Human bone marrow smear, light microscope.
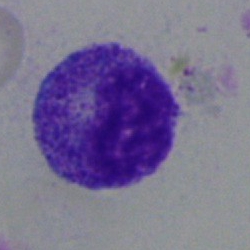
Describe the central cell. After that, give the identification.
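A round outline, first of all. The whole cell takes a deep blue-purple stain, though a paler patch lies to the left of centre. I can't find any clear vacuoles in it. I'd call this a myelocyte.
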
